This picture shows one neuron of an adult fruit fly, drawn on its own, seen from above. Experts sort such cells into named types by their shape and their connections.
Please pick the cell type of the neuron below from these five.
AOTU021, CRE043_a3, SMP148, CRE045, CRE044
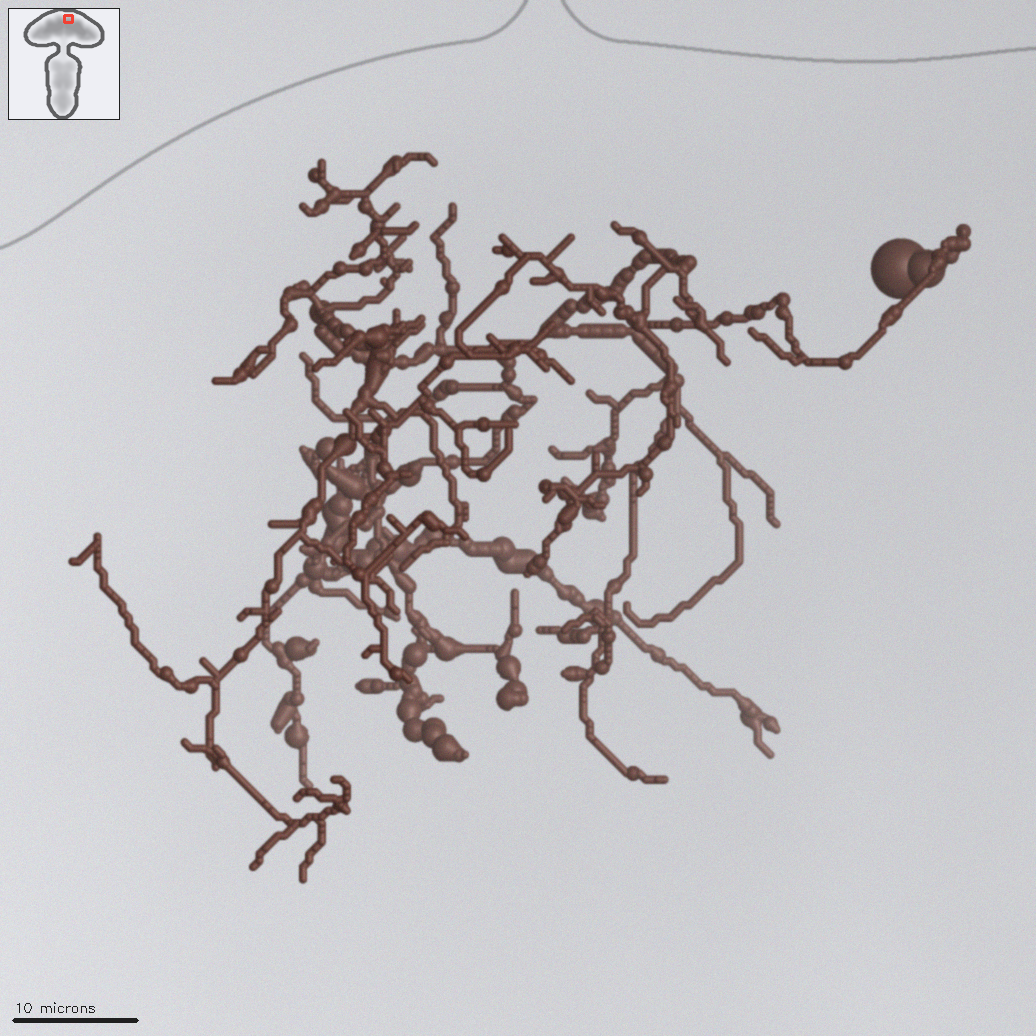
CRE043_a3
